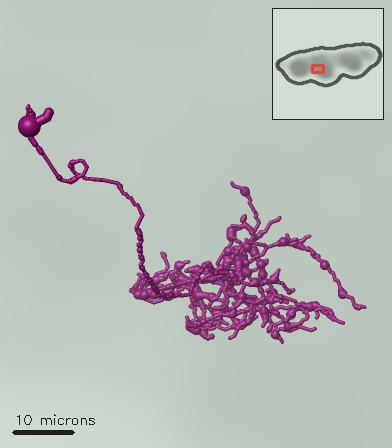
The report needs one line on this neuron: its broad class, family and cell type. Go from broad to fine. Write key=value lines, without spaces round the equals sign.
broad_class=nerve-cord intrinsic neuron
family=hemilineage 09A
cell_type=IN09A044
